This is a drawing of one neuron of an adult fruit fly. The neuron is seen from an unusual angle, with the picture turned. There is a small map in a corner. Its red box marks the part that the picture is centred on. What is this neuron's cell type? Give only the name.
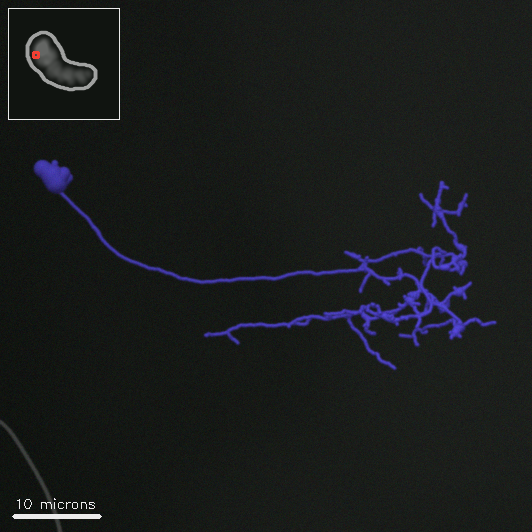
Dm2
